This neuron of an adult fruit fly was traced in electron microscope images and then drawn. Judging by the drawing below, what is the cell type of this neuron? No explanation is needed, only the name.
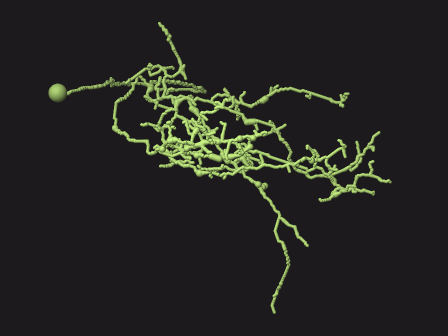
CB2812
